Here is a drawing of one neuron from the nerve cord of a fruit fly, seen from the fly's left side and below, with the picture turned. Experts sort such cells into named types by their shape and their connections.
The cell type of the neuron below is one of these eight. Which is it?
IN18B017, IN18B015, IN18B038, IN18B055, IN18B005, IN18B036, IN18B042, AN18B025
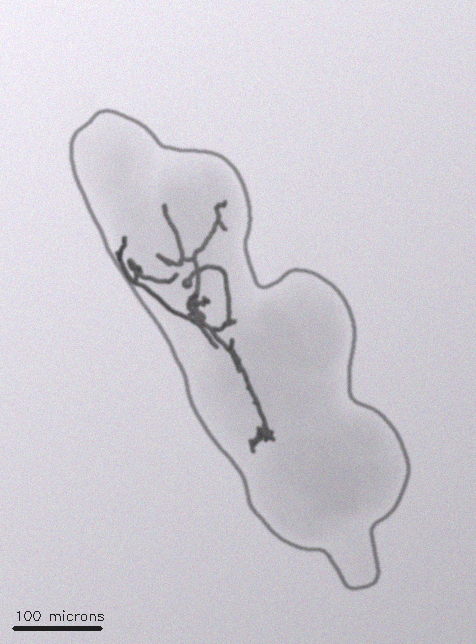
IN18B055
